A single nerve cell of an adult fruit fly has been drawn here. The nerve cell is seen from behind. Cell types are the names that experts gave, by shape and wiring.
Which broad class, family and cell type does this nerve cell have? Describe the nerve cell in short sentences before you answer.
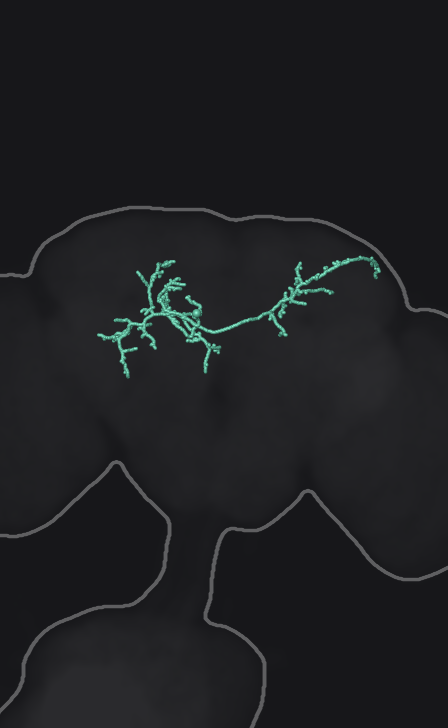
The cell body is in the middle of the picture. As drawn here it is wider than it is tall. It is a central-brain intrinsic neuron. The family is hemilineage DM1_dorsal. Its cell type is CB3074.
